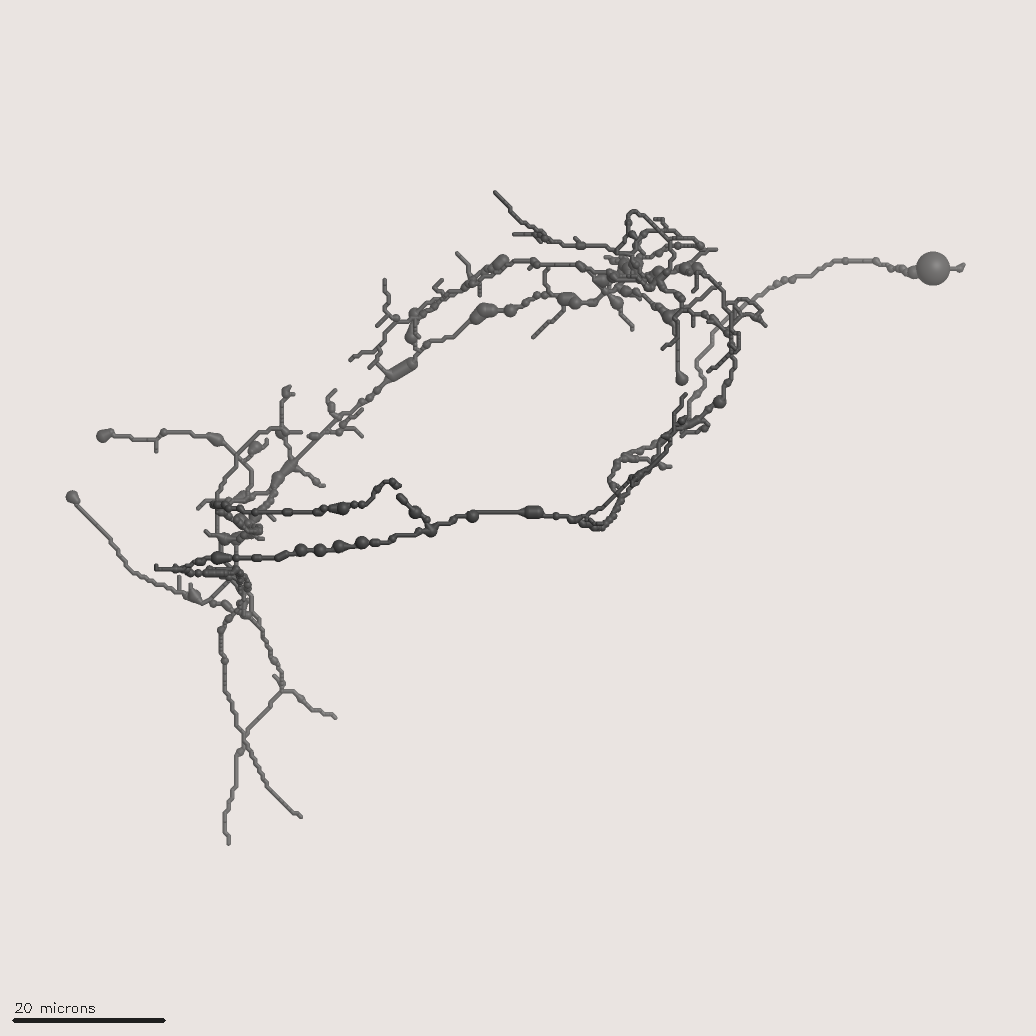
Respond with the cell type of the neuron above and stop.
CL024_c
